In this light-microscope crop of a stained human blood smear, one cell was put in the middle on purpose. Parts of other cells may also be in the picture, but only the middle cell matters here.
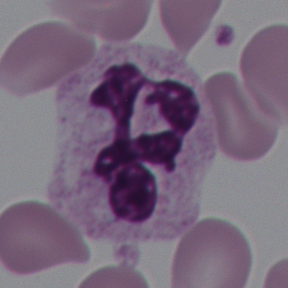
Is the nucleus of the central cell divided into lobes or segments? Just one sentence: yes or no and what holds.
Yes, the nucleus of this cell is divided into two or more lobes.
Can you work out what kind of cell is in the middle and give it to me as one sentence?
The central cell in this smear crop is a neutrophil.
